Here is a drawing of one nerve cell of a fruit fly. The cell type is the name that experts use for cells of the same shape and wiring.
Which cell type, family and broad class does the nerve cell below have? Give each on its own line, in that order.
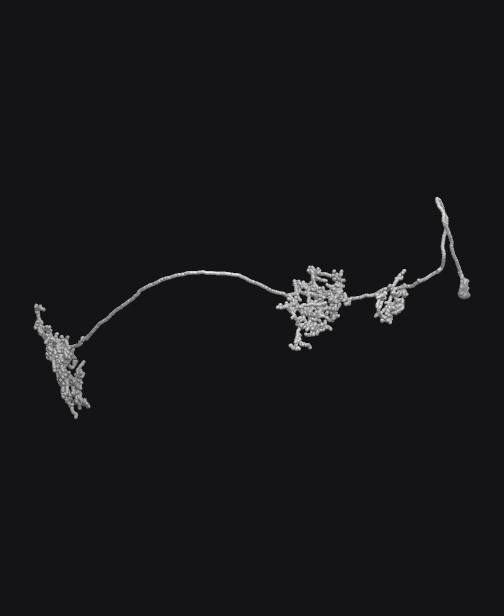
TmY15
TmY
optic-lobe intrinsic neuron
